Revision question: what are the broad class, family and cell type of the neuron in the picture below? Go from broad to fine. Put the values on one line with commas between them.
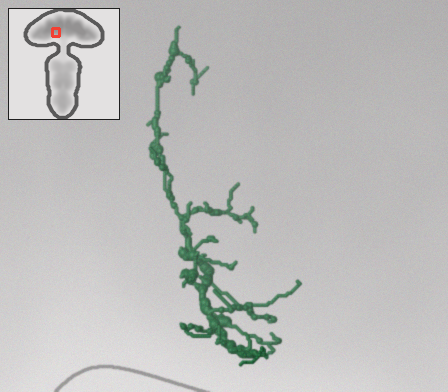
motor neuron of the brain, hemilineage LB3, GNG133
